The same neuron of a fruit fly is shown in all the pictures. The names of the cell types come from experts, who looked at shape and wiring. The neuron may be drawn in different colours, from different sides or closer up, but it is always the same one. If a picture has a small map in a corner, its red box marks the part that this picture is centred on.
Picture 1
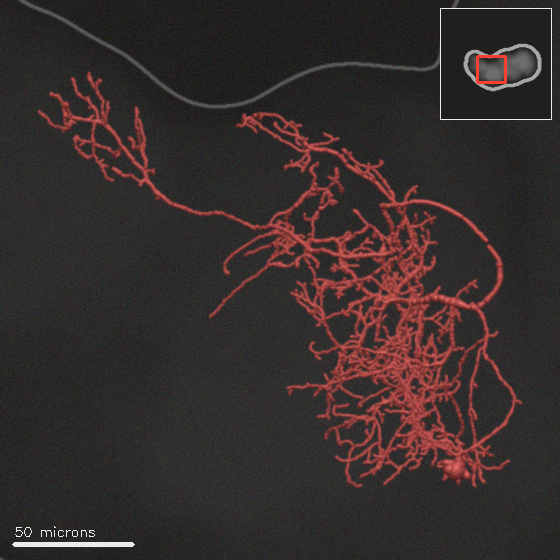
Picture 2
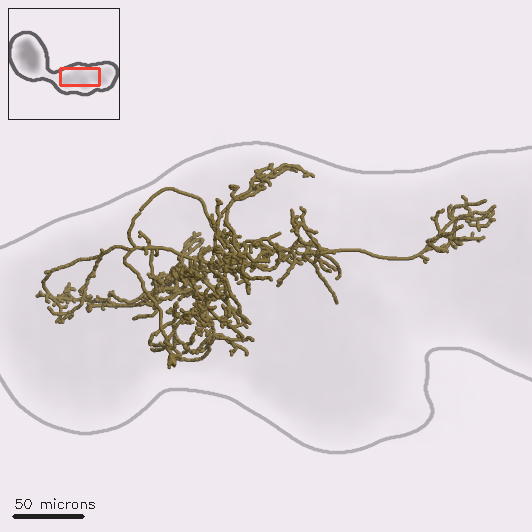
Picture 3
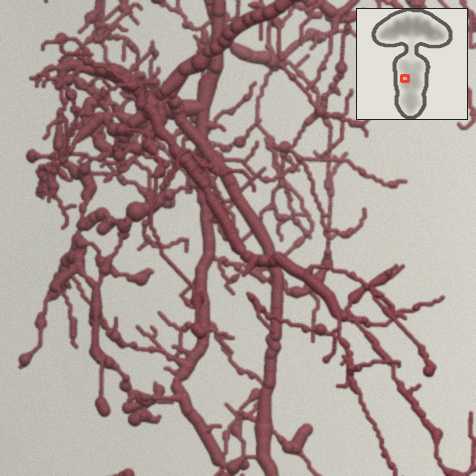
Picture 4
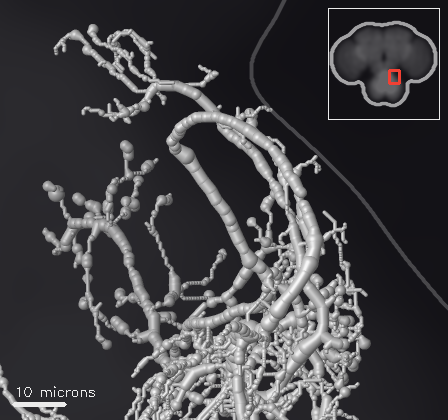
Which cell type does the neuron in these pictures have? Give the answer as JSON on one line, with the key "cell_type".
{"cell_type": "IN12A002"}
